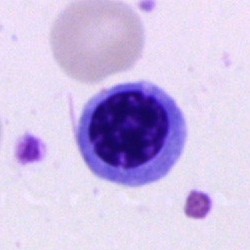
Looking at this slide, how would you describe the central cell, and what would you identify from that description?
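Within a complete rim of blue cytoplasm lies a nucleus of coarsely clumped, dark purple chromatin with no distinct nucleolus. The cytoplasm holds no vacuoles. Erythroblast is the name for this cell.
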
